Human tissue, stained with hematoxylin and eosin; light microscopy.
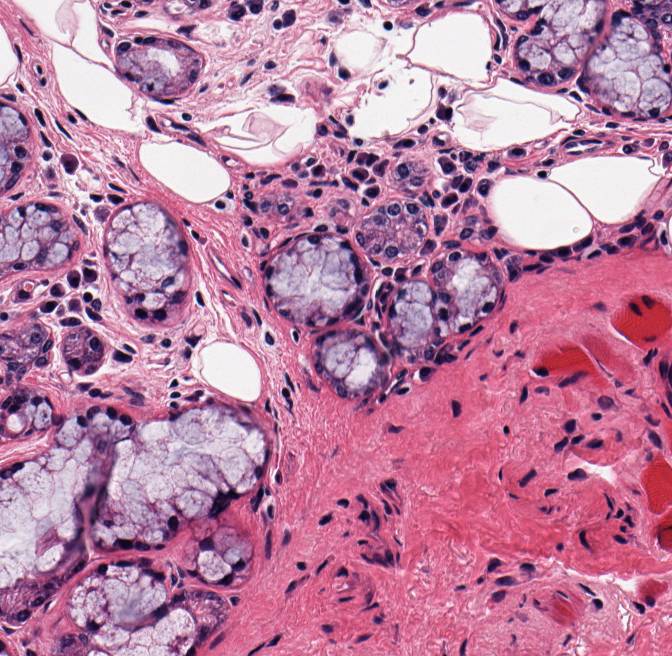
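Minor salivary gland, with glandular acini filling the left and upper field and dense pink connective tissue in the lower right. Most acini are mucous acini, their cytoplasm pale, foamy and grey-blue. The dark nuclei of the mucous cells are flattened against the outer edge of each acinus. Empty, rounded fat cells are scattered through the upper part.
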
